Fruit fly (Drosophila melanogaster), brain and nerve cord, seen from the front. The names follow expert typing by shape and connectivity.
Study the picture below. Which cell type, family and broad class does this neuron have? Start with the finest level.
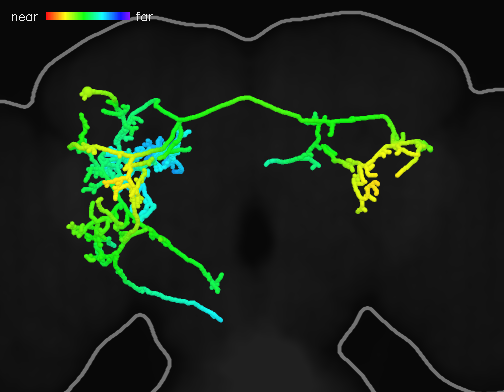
AVLP034; hemilineage VLPd1; central-brain intrinsic neuron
